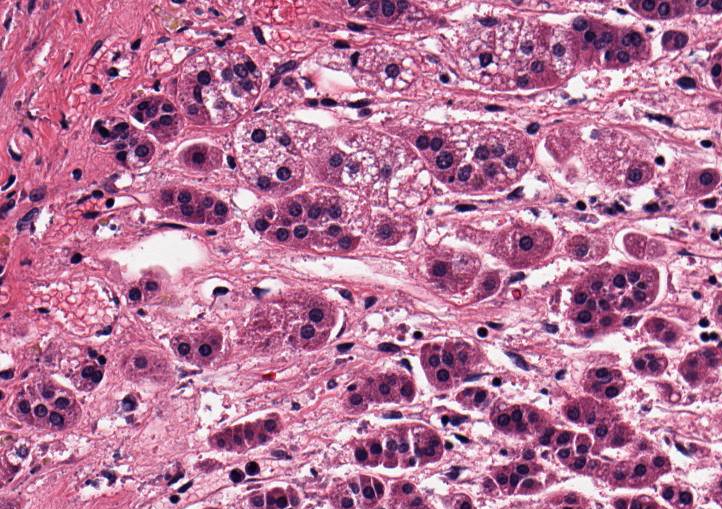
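Adrenal gland, haematoxylin and eosin. Cells in nests, many with abundant granular eosinophilic cytoplasm. Some cells with cytoplasm full of small clear vacuoles, most numerous in the upper middle. No glandular lumens in the nests. Upper left corner: dense pink fibrous connective tissue, wavy collagen, spindle nuclei.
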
